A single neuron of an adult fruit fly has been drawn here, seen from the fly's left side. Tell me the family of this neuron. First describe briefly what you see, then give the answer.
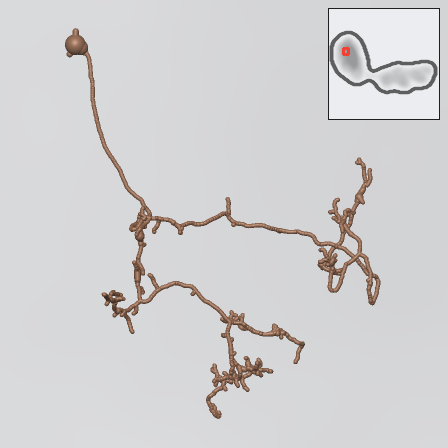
The cell body is at the upper left of the picture. Dozens of branch ends can be seen. This is an optic-lobe intrinsic neuron. Its family is Mi.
